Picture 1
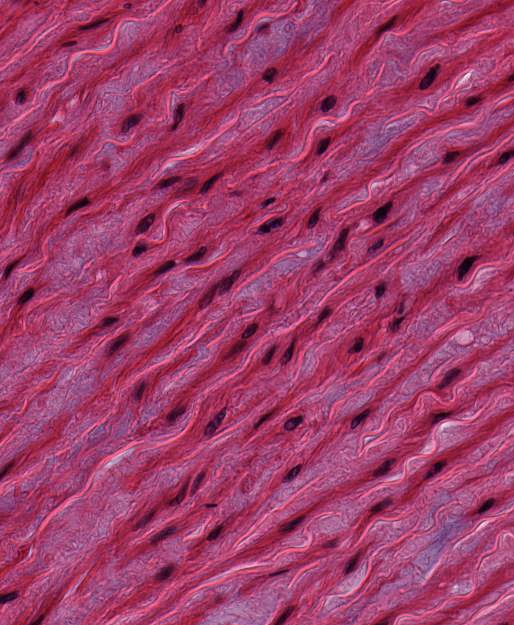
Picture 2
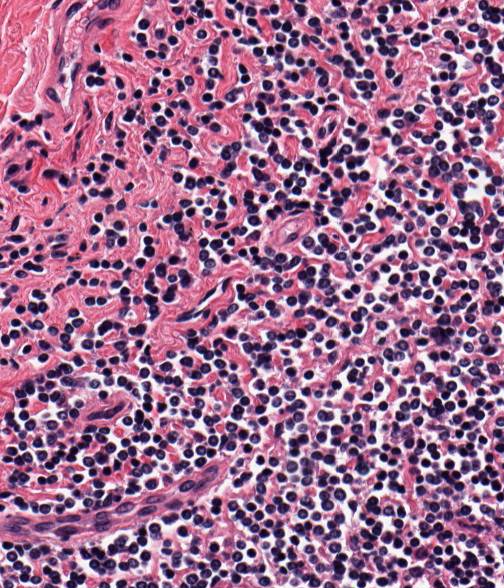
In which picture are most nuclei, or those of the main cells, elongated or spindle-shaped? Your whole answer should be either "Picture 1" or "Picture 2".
Picture 1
